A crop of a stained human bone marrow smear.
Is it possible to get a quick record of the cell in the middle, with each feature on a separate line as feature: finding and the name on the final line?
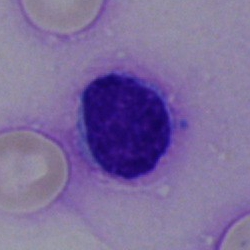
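Rim: only a thin band of cytoplasm around the nucleus
Colour: that cytoplasm is pale blue
Granules: none in the cytoplasm
Outline: smooth, no projections
Call it: lymphocyte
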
